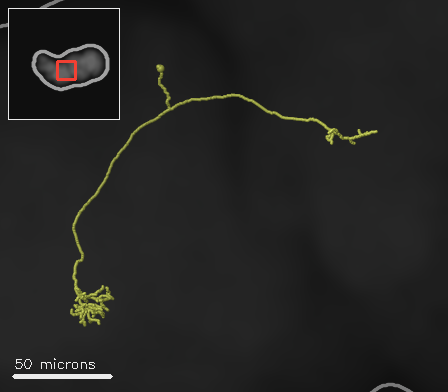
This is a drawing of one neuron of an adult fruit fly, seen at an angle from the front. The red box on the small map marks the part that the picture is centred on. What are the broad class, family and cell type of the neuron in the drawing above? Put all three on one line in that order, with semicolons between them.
visual projection neuron; LPC; LPC1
